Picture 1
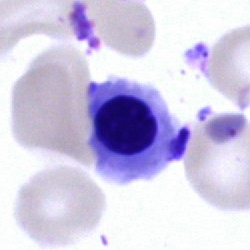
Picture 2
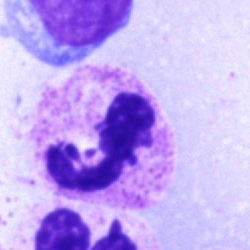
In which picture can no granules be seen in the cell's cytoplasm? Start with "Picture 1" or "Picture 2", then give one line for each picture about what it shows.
Picture 1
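Picture 1: The cytoplasm shows no granules.
Picture 2: Fine pink-violet granules are scattered throughout the cytoplasm.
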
